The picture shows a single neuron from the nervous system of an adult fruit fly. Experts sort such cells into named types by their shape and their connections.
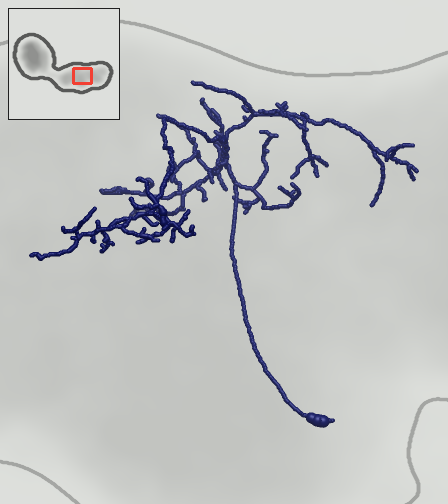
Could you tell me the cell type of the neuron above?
IN06A040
